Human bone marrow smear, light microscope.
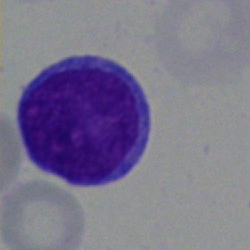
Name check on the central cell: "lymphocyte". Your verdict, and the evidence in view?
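Taking the features in turn, the outline is round and smooth, and the deep blue cytoplasm holds no vacuoles. The chromatin is dark purple and finely stippled rather than clumped.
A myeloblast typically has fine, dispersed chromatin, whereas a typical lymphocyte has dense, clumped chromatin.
So the chromatin speaks for blast, against lymphocyte. The cytoplasm is a thin rim, widest along the right.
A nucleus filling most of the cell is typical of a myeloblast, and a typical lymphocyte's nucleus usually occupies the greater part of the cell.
The thin rim therefore fits both names.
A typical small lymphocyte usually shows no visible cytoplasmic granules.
No granules are seen in the cytoplasm here, which does not count against lymphocyte. Verdict: the cell is a blast, not a lymphocyte.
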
